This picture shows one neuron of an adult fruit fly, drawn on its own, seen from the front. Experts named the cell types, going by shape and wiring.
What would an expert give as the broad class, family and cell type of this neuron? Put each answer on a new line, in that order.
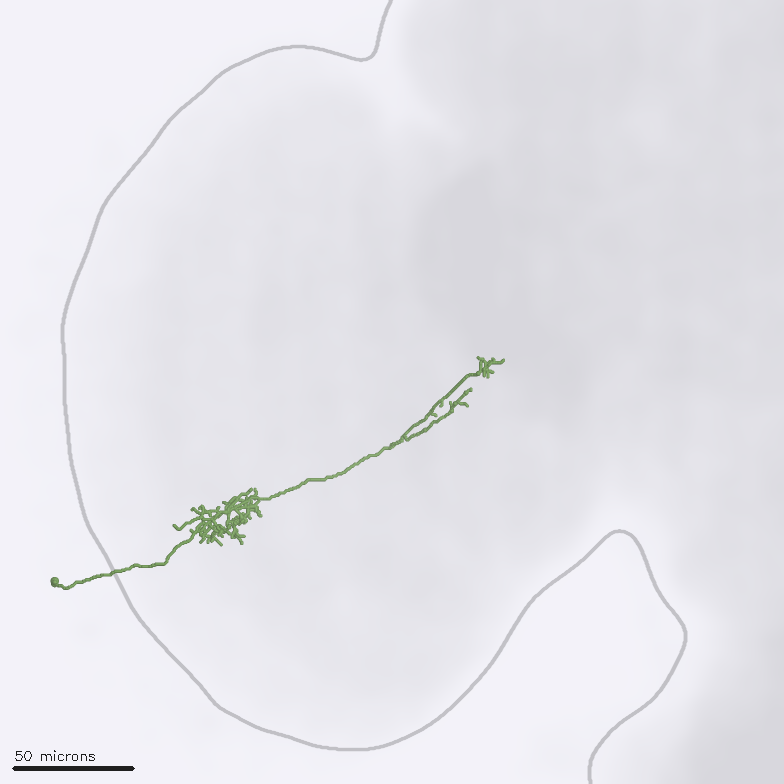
optic-lobe intrinsic neuron
Tm
Tm37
